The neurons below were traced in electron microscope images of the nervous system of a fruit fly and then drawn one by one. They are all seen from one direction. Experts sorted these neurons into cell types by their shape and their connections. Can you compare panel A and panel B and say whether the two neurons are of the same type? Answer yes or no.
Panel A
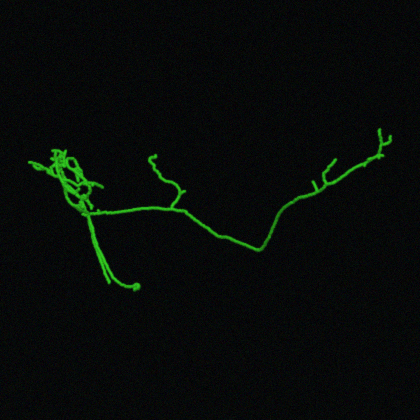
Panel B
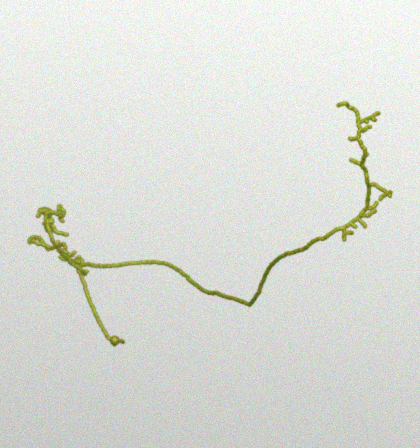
no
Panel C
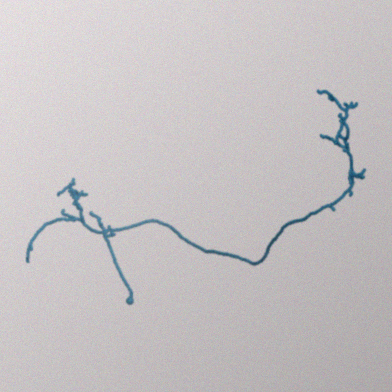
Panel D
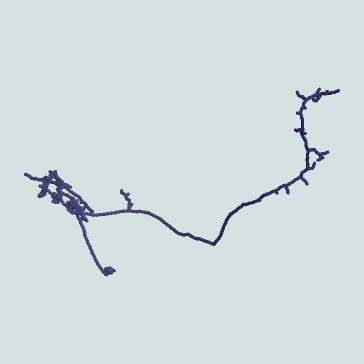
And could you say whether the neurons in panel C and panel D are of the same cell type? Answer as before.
no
